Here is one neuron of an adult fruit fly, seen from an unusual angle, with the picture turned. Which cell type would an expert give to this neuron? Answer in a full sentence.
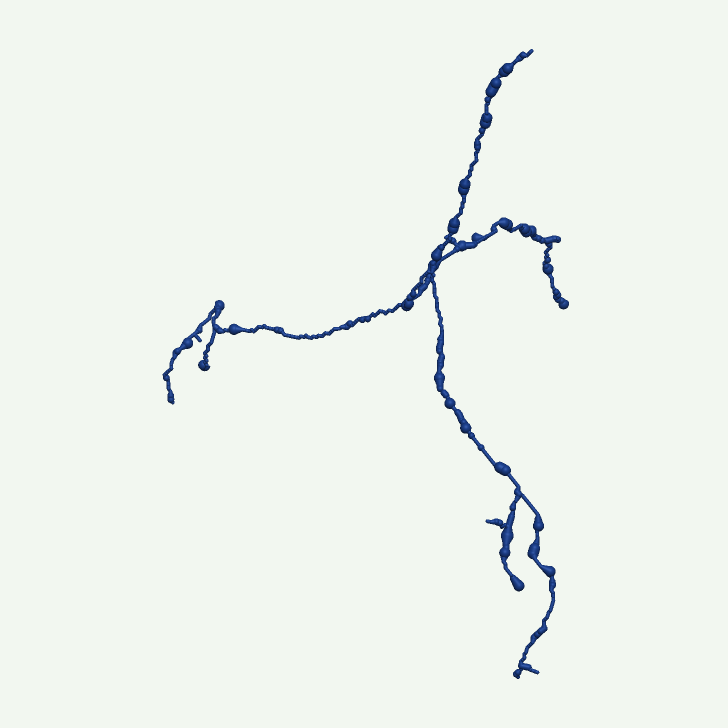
The cell type is SNpp50.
